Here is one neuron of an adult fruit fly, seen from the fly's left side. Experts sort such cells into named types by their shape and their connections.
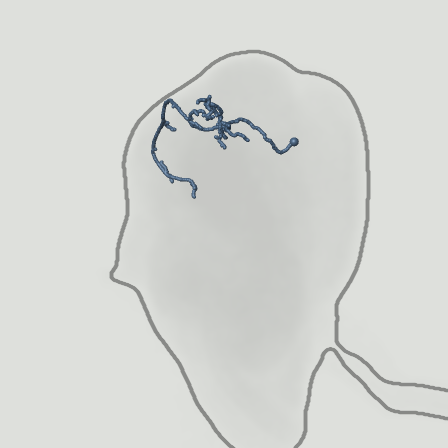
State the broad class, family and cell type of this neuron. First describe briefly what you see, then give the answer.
As drawn here it is wider than it is tall. Its broad class is central-brain intrinsic neuron. The family is hemilineage DM4_dorsal. The cell type is pC1_19.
